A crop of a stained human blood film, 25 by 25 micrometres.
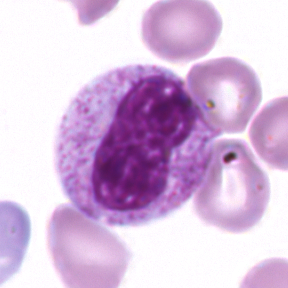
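Metamyelocyte, its nucleus sitting off-centre toward the right, leaving the widest band of pale pinkish-lilac cytoplasm on the left; fine reddish-purple granules are scattered all through that cytoplasm.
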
